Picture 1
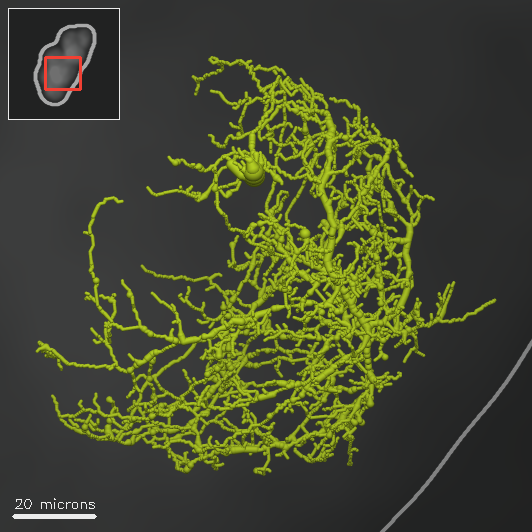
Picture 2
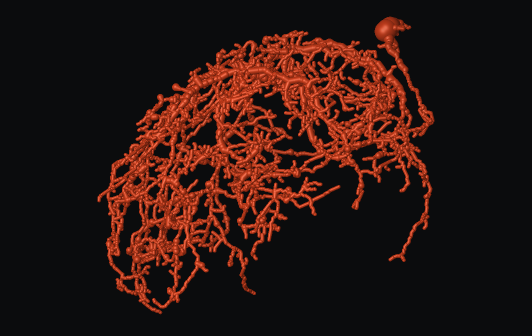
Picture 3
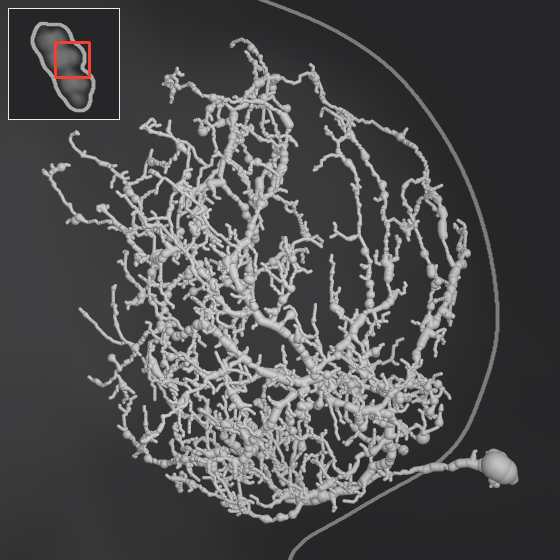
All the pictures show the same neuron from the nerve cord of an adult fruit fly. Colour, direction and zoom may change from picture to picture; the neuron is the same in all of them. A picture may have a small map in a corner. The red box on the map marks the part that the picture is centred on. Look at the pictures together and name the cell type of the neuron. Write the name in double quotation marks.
"IN21A012"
